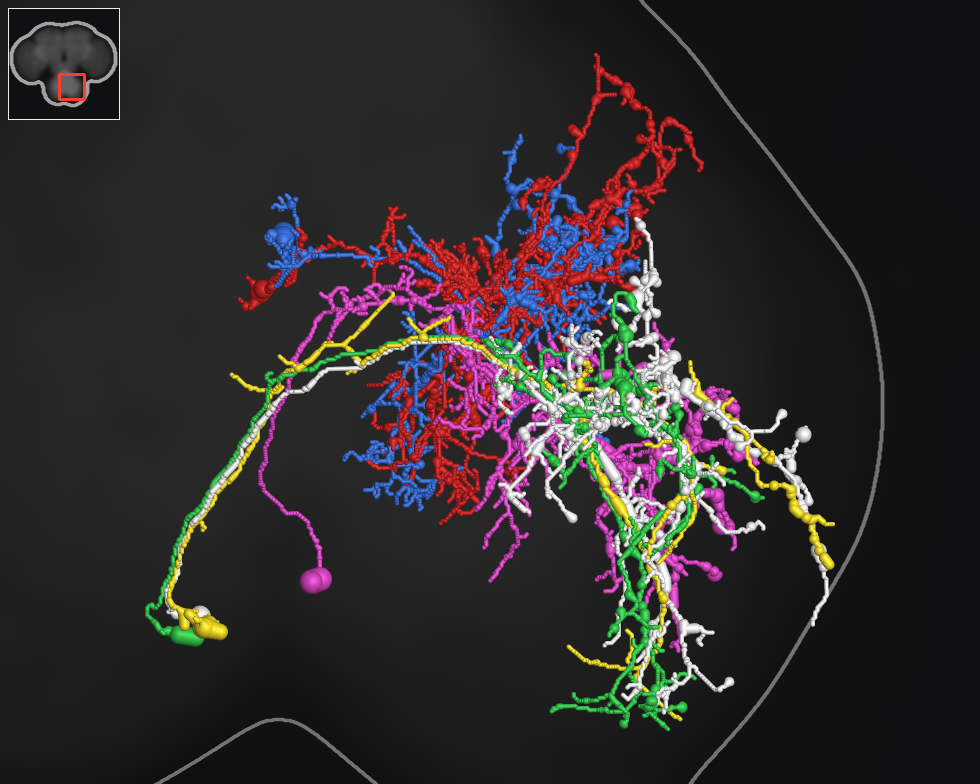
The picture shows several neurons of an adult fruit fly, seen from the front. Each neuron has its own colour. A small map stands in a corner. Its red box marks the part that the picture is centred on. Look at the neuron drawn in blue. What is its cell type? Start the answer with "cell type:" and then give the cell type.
cell type: IN12B024_b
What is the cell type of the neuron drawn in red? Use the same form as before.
cell type: IN12B024_c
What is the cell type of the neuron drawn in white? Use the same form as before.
cell type: IN12B030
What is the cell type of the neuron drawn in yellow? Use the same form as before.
cell type: IN12B024_a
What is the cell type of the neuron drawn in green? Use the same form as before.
cell type: IN12B062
